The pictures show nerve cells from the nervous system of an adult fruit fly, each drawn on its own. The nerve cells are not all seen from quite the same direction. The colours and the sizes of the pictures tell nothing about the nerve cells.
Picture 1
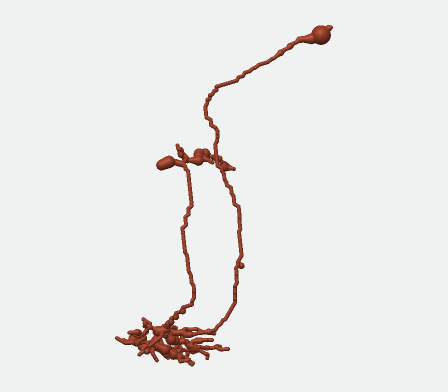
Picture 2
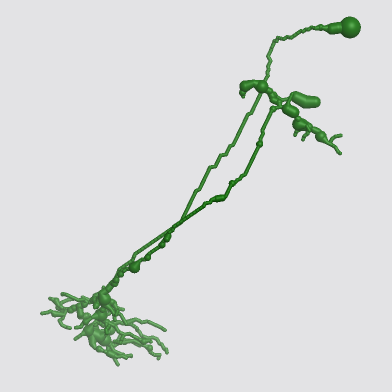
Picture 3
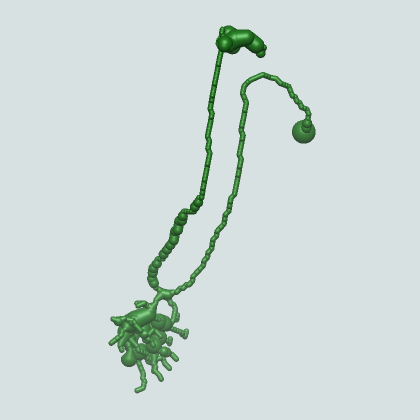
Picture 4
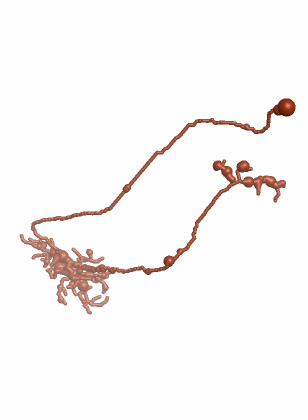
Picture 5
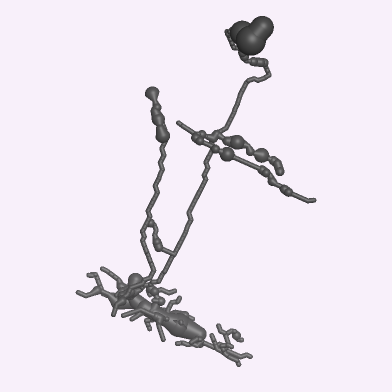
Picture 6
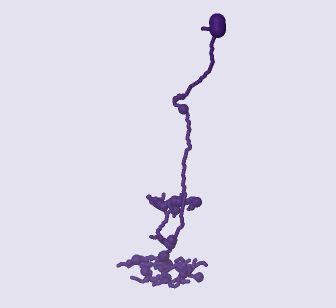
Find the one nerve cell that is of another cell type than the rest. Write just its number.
6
